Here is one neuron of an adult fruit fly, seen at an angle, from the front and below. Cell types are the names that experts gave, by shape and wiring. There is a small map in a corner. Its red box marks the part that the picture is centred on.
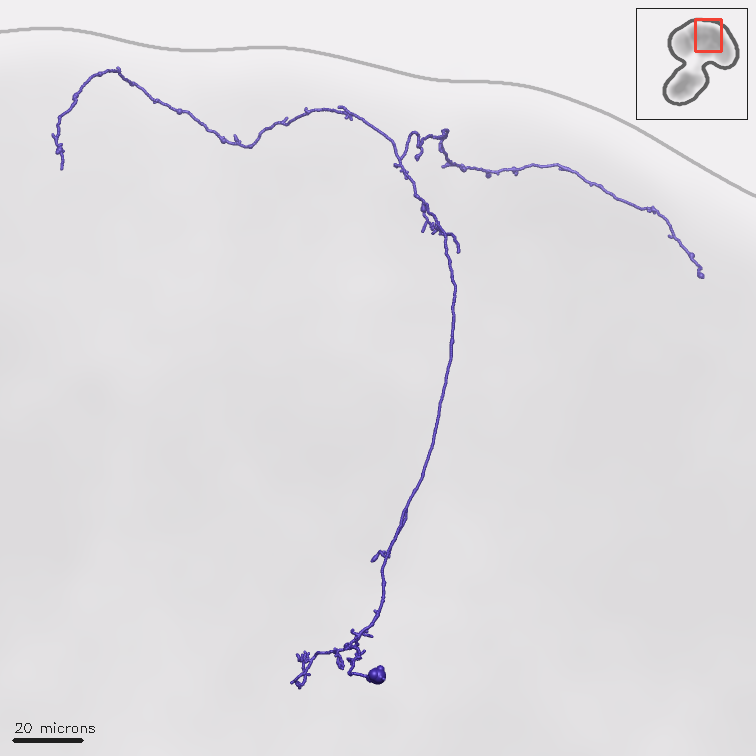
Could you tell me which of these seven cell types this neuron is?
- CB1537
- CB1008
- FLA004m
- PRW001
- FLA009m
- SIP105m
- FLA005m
FLA004m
